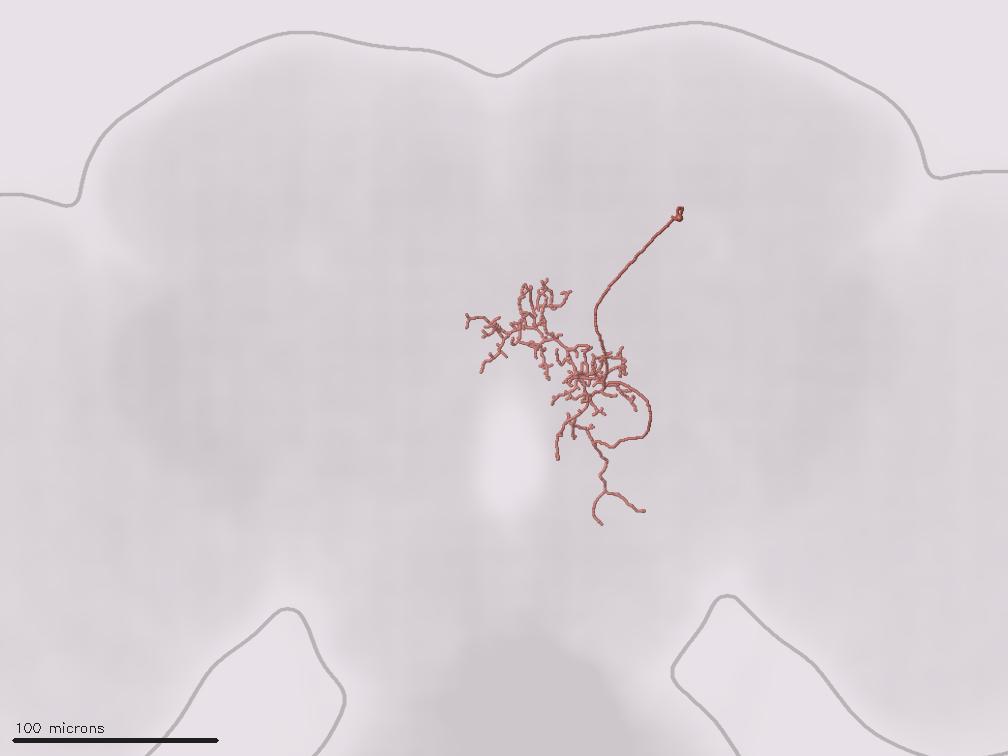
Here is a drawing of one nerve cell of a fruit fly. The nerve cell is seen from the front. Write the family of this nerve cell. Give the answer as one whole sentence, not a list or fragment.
The nerve cell is filed under family hemilineage AOTUv1_ventral.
